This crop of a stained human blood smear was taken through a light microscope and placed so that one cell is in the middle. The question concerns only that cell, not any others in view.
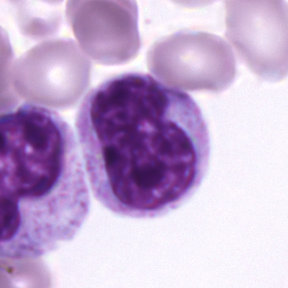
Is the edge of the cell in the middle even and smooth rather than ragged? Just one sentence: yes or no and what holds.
Yes, along its outline the cell is smooth, with no projections.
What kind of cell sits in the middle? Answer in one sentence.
The cell of interest, located centrally, is a metamyelocyte.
